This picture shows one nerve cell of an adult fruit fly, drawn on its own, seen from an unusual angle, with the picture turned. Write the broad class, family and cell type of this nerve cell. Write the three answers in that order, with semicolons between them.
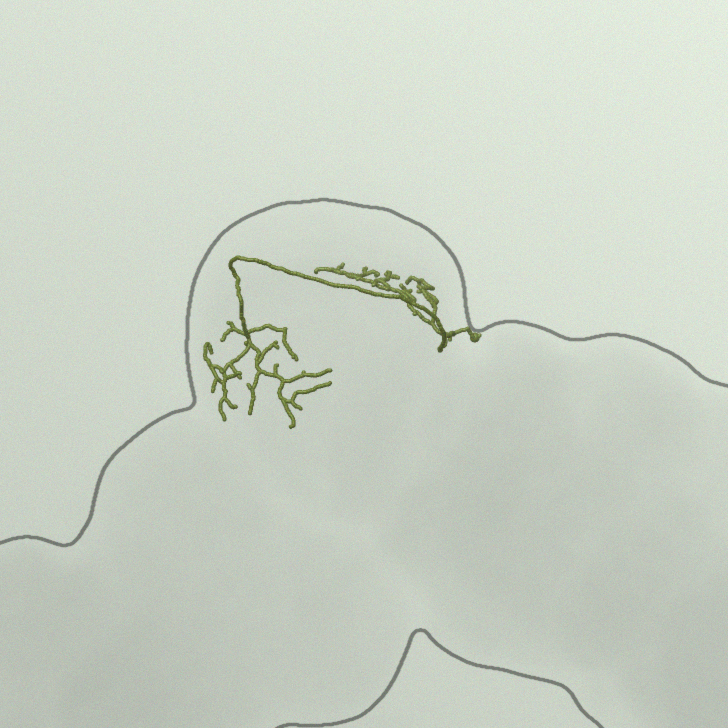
optic-lobe intrinsic neuron; Cm; Cm23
